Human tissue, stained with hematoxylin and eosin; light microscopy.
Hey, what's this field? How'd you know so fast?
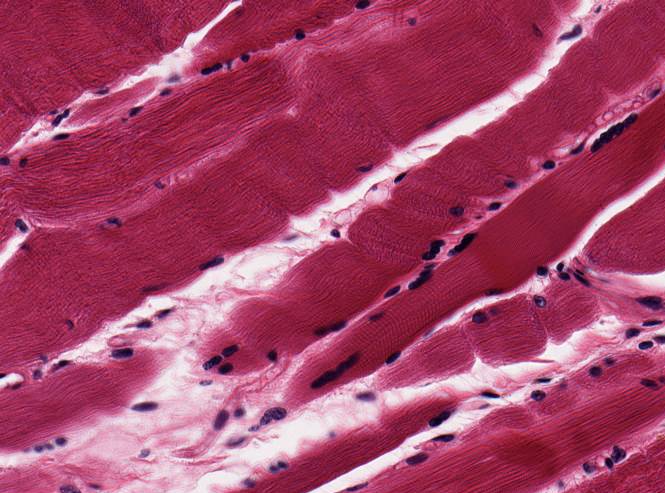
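Skeletal muscle, checked point by point. First, fine transverse cross-striations run along the fibres. Second, the dark, elongated nuclei lie at the fibre edges, not in the centres.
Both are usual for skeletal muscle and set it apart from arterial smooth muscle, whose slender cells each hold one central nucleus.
Last, the cytoplasm stains a deep, even pink-red.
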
